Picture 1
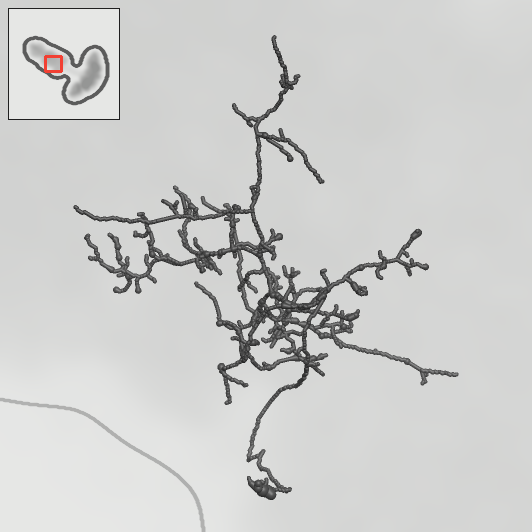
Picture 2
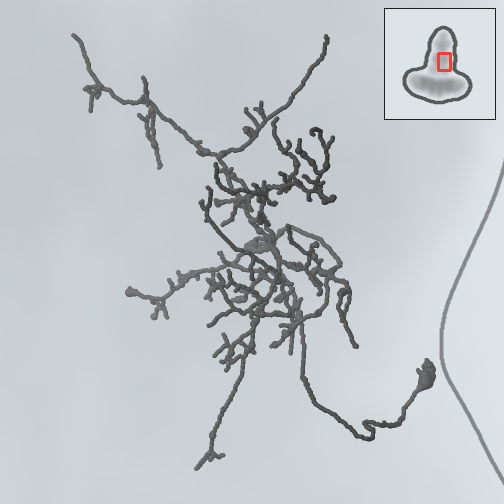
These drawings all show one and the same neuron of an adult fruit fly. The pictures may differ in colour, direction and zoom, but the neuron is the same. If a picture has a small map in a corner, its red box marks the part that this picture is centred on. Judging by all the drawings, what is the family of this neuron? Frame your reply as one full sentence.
This neuron is a member of family hemilineage 03B.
